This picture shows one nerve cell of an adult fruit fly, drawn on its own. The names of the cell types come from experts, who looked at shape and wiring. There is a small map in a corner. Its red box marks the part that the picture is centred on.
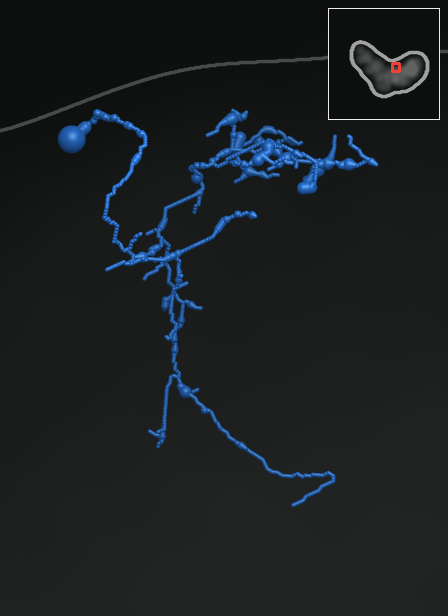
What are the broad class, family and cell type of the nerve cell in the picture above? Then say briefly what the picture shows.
It is a central-brain intrinsic neuron. Its family is hemilineage SLPpm1. Its cell type is CB4129. Its cell body lies at the upper left of the picture. Dozens of branch ends can be seen.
